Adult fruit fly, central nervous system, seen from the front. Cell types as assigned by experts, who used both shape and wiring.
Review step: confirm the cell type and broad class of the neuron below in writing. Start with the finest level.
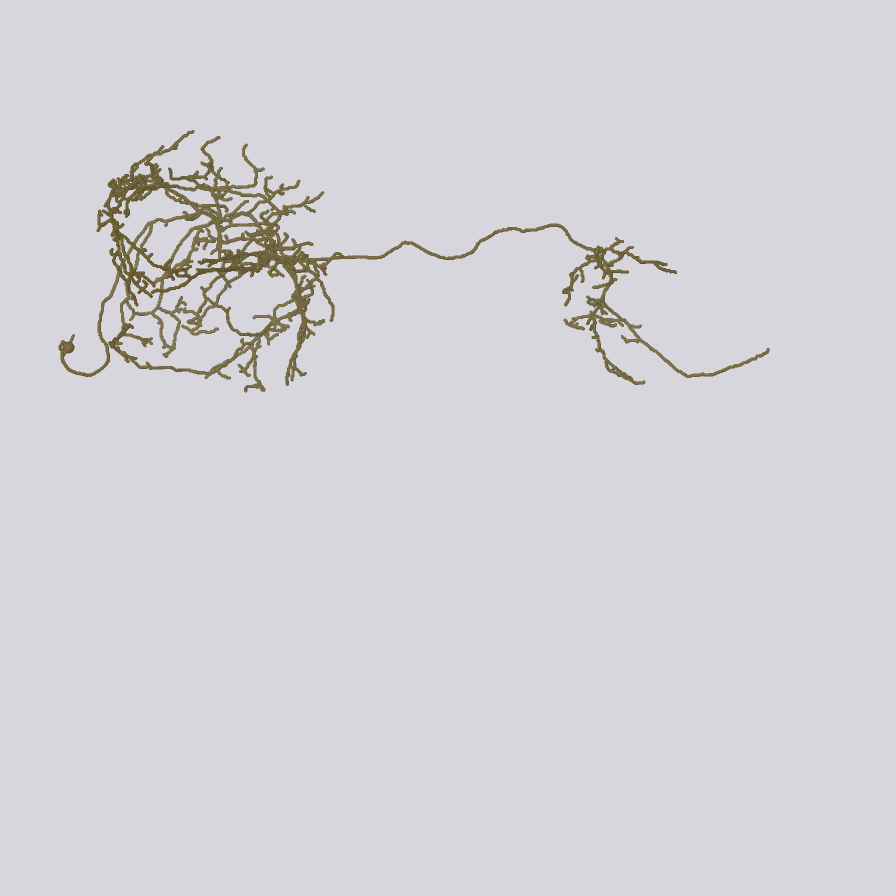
CL135; central-brain intrinsic neuron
